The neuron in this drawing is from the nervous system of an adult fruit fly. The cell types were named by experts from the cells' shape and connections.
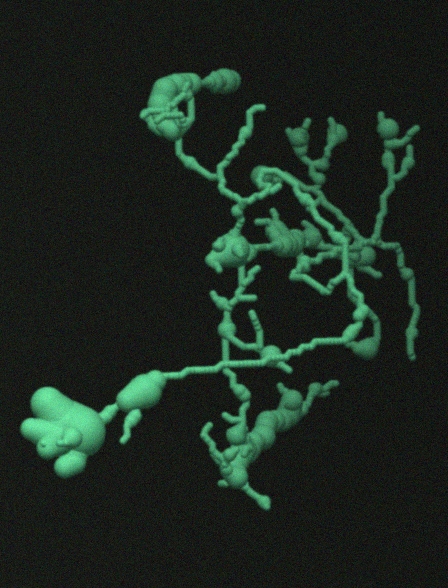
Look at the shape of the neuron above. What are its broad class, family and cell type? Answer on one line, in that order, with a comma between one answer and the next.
optic-lobe intrinsic neuron, Dm, Dm9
